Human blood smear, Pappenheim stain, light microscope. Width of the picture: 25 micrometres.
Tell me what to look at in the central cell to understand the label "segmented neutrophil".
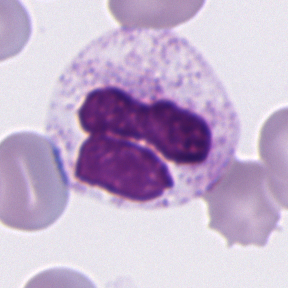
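Chromatin: dark purple, densely condensed.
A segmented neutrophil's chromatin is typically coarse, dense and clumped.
The condensed chromatin here agrees with that. Nuclear lobes: mostly in the lower half of the cell, leaving a broader band of cytoplasm above. Cytoplasm: plentiful, very pale, nearly colourless, with fine small violet granules spread evenly through it.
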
